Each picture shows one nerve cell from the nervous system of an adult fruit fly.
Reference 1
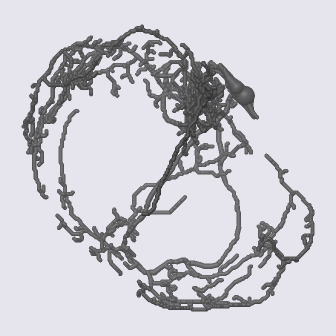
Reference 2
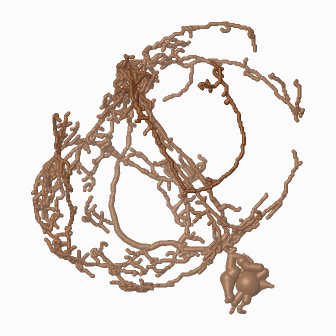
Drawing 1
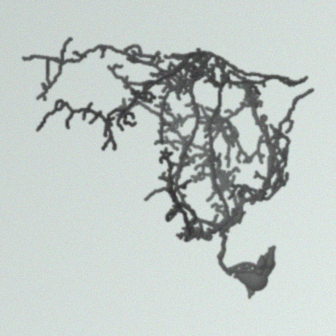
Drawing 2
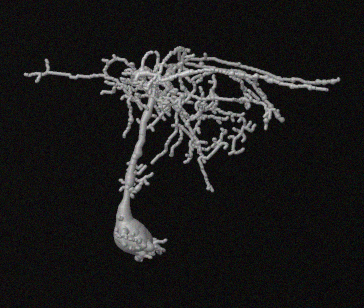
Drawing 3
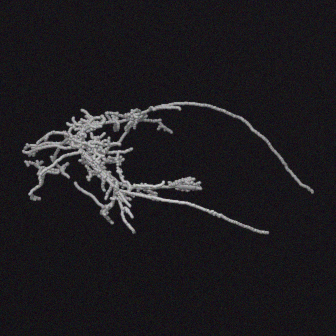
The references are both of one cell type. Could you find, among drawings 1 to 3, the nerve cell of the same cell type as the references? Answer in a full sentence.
Drawing 1 shows a nerve cell of the same cell type.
